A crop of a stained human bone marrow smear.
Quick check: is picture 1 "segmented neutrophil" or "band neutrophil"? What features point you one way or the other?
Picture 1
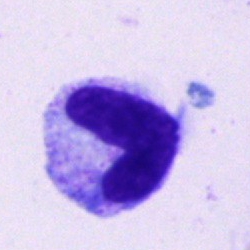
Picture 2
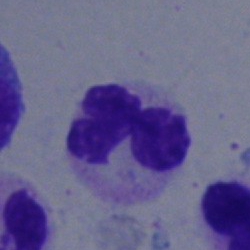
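Picture 1 is the band neutrophil; picture 2 is the segmented neutrophil. Looking at picture 1, the nucleus is bent into a V shape, its notch opening to the left, and it lies toward the upper right of the cell. In picture 2, the nucleus sits in the upper part of the cell, with most of the cytoplasm below it. Both show dense, dark purple chromatin. The granules differ a little: fine, scattered and pinkish-purple in picture 1, fine, faint and pinkish in picture 2, where the cytoplasm itself is pale pinkish-lilac.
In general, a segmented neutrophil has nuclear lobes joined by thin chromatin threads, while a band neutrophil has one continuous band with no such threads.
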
